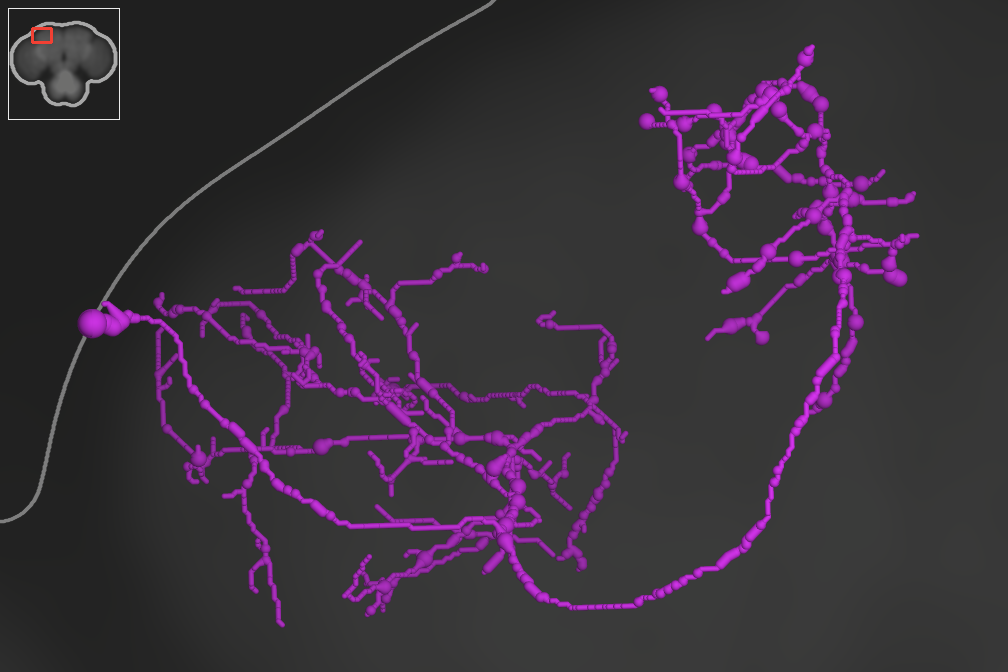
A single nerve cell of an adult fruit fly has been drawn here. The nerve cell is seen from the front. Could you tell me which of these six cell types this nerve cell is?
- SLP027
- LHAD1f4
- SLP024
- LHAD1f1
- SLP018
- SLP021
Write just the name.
LHAD1f1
